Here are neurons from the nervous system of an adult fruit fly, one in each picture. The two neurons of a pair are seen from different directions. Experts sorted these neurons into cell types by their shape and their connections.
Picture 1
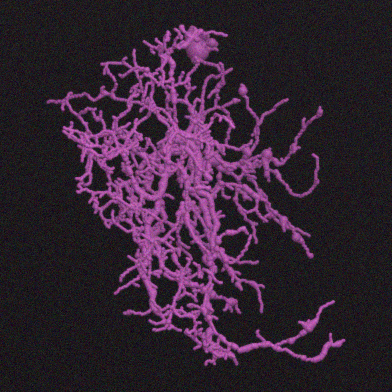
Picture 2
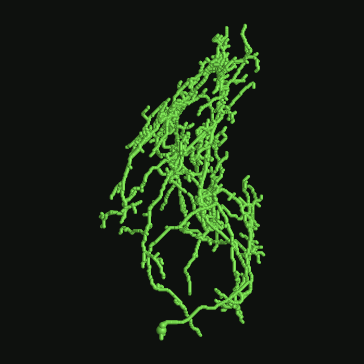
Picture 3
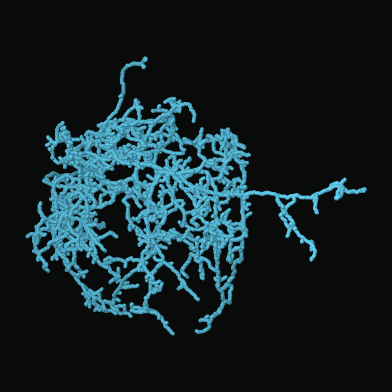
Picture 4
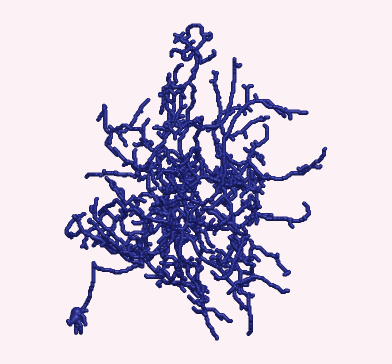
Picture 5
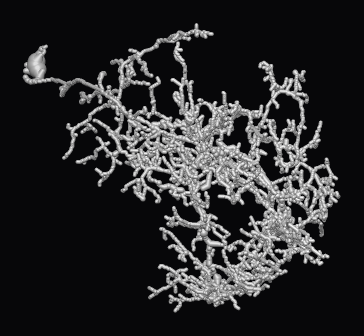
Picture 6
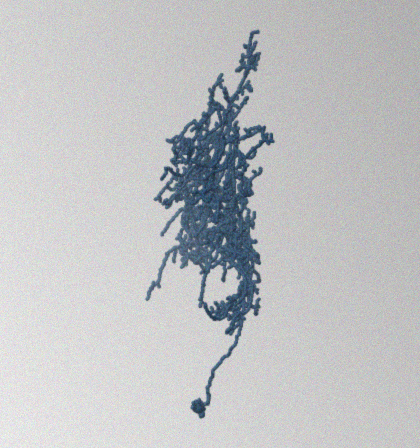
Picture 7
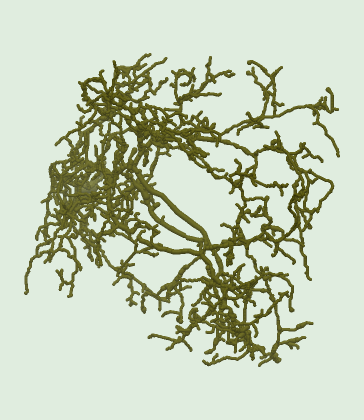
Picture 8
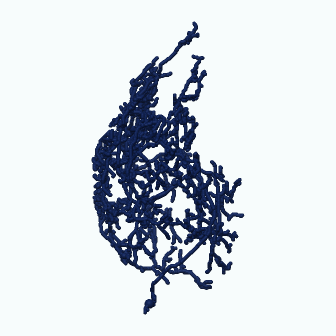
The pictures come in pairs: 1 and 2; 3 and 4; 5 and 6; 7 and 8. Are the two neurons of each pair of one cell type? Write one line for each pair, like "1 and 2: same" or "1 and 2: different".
1 and 2: different
3 and 4: same
5 and 6: same
7 and 8: different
